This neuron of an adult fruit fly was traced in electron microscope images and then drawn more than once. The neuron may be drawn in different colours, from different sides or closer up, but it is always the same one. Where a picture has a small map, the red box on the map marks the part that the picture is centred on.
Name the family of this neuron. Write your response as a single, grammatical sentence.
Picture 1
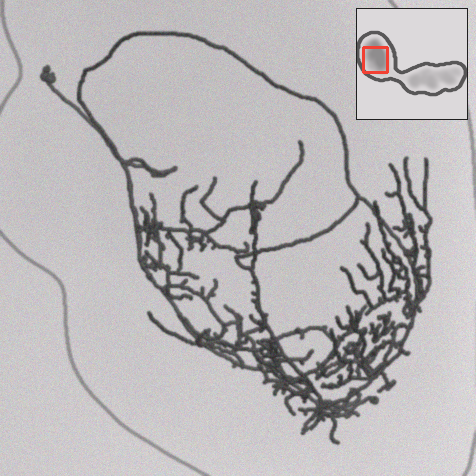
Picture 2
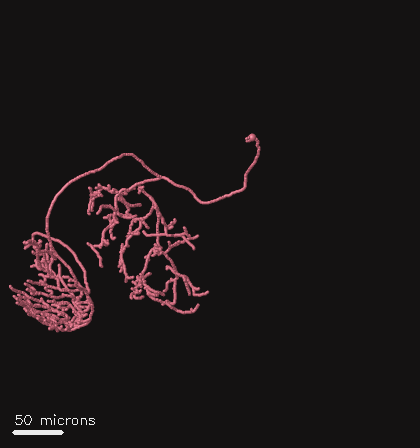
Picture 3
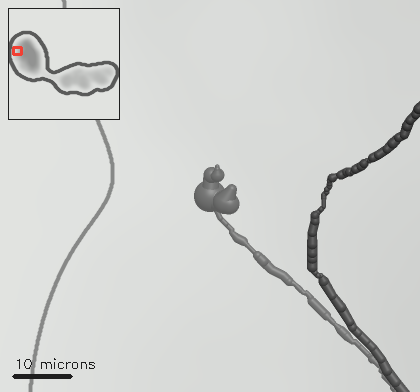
The neuron sits within family LoVC.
